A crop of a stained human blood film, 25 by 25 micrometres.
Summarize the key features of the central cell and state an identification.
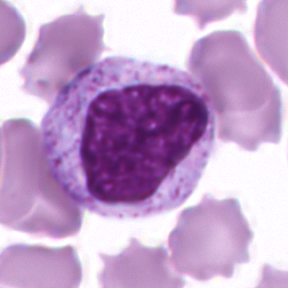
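I see a single unlobed nucleus, roughly triangular, and I can't make out a distinct nucleolus in it. Fine reddish-purple granules are scattered throughout the cytoplasm, and there are no clear vacuoles there. What I'm looking at is a metamyelocyte.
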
